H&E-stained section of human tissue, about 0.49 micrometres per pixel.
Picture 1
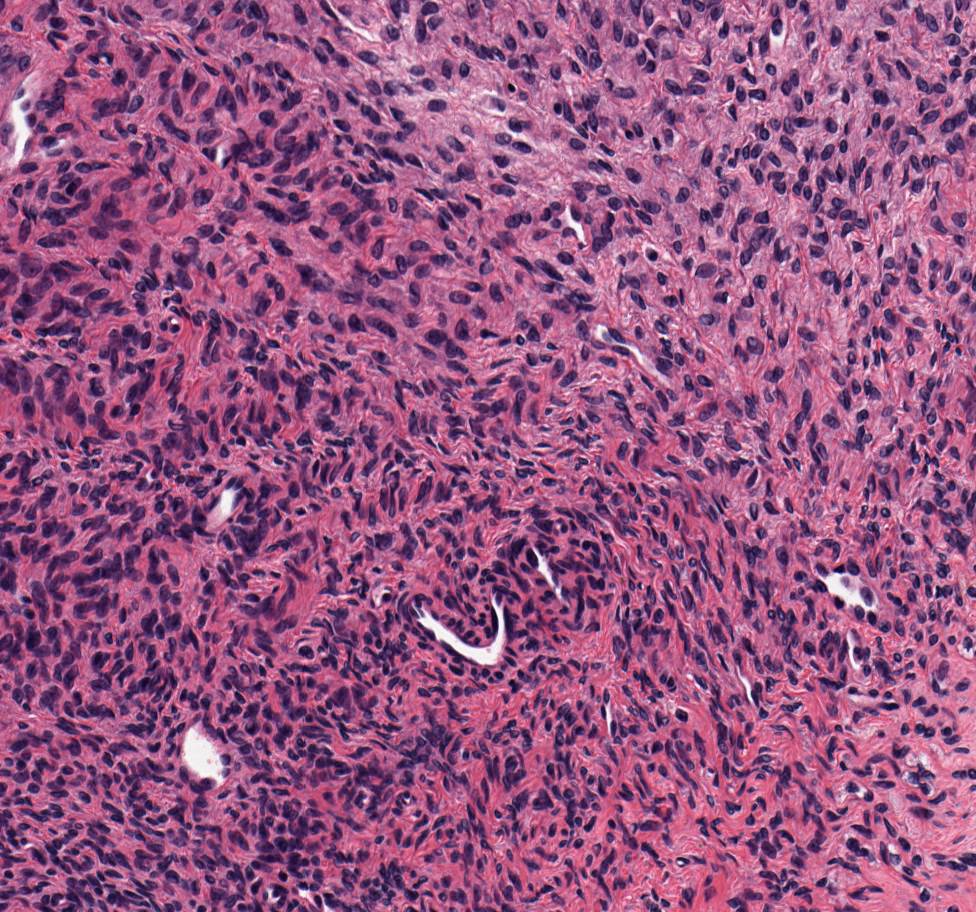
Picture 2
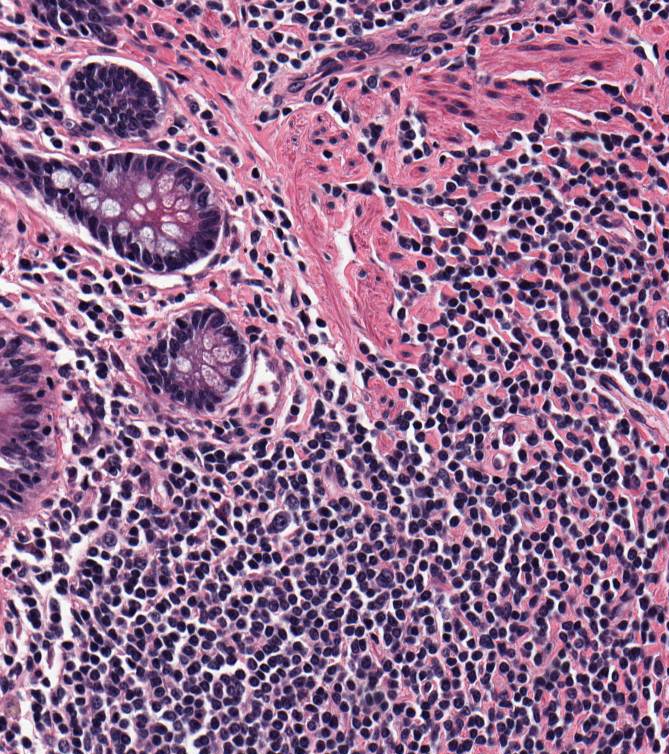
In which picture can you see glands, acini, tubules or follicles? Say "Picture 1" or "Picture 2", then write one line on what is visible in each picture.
Picture 2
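In picture 1: No epithelium or glands are present anywhere in the field.
In picture 2: The crypts are lined by columnar epithelium rich in goblet cells with pale, clear mucin vacuoles.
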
